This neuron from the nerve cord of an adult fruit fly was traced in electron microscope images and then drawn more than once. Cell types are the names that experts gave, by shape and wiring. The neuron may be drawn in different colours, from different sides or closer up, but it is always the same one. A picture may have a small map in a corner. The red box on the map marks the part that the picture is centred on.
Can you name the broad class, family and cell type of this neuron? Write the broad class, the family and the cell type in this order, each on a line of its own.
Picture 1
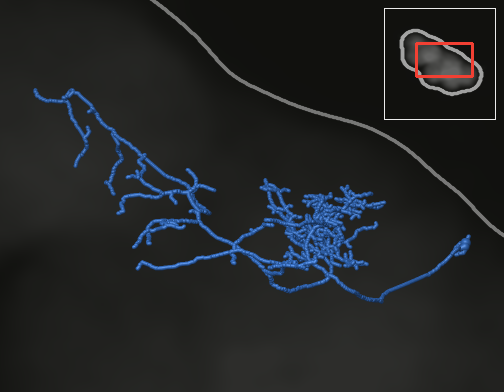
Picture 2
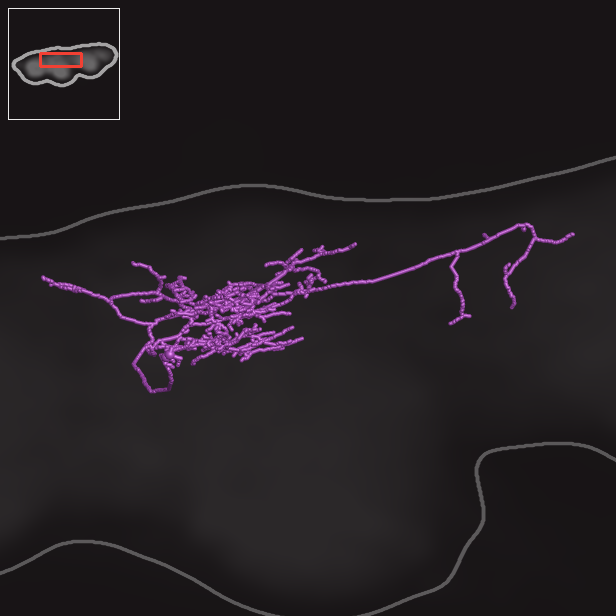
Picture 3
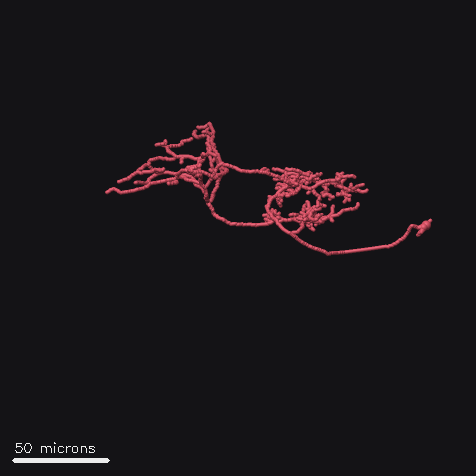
nerve-cord intrinsic neuron
hemilineage 18B
IN18B039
